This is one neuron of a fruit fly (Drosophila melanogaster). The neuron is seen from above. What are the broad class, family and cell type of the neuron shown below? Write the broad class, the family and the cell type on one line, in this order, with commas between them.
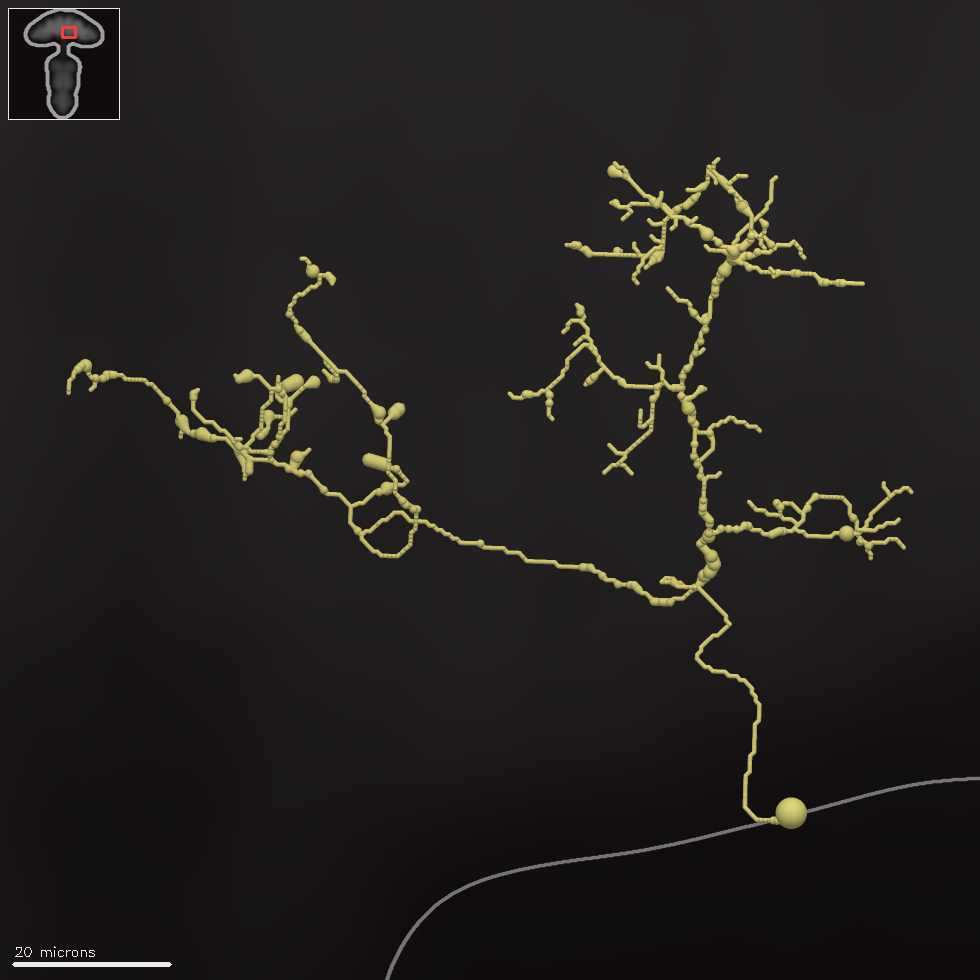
central-brain intrinsic neuron, hemilineage PSp3, CB2737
